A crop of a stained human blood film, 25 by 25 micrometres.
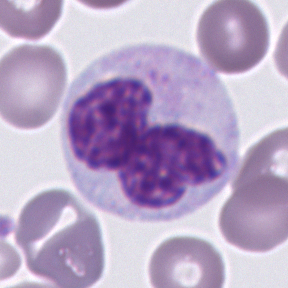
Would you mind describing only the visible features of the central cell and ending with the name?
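Running diagonally from the left side toward the lower right of the cell, the nucleus comes first to my eye. Its chromatin, I'd say, is dark purple, patchy and mottled. The widest stretch of cytoplasm lies above and to the right of the nucleus, with fine purple granules scattered through it. This is a segmented neutrophil.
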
